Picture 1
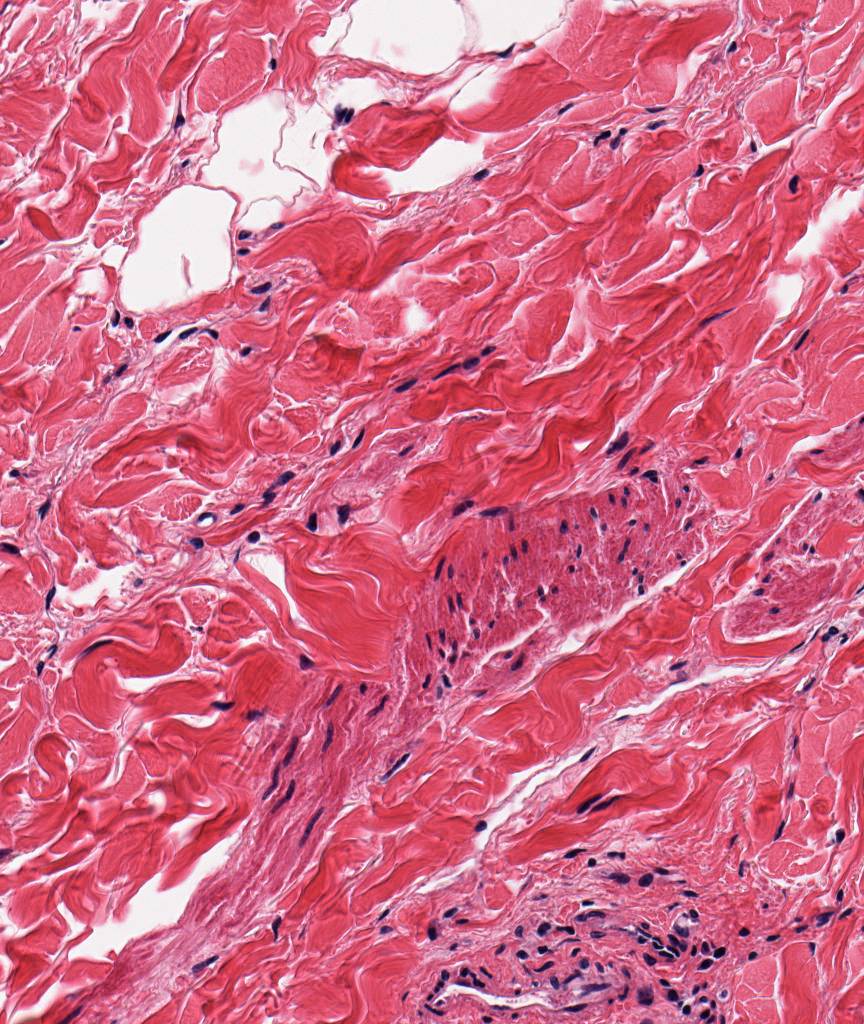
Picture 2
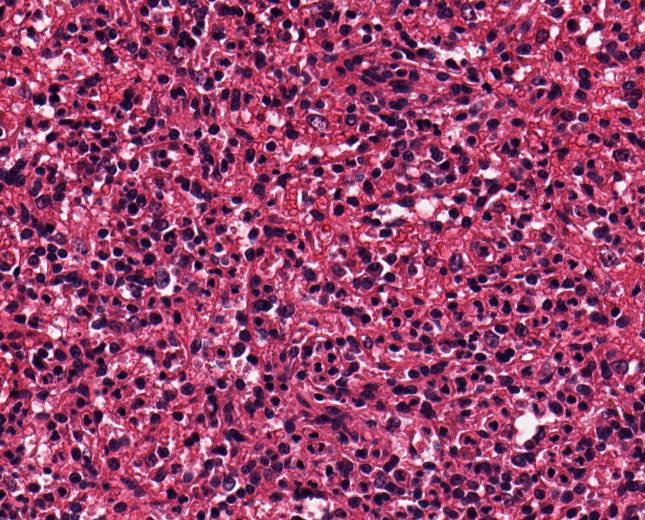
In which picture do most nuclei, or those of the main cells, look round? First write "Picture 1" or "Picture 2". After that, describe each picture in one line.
Picture 2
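Picture 1: The nuclei scattered between the collagen bundles are sparse, dark and slender spindle-shaped.
Picture 2: Most nuclei are small, round and darkly stained.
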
